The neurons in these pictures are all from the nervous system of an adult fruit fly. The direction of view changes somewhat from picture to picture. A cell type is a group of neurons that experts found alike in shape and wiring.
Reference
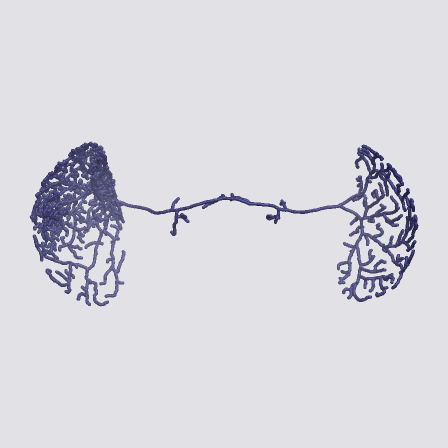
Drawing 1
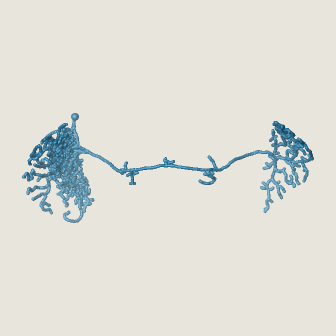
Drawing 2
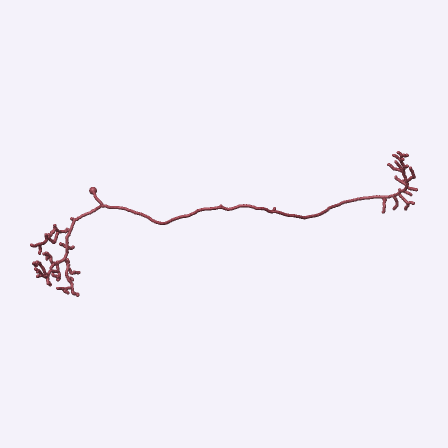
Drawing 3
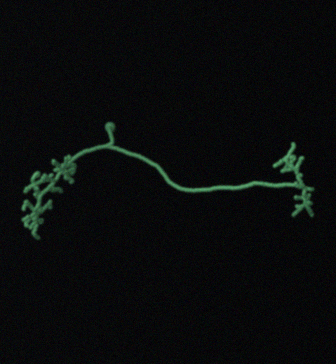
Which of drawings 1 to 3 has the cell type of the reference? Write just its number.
1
